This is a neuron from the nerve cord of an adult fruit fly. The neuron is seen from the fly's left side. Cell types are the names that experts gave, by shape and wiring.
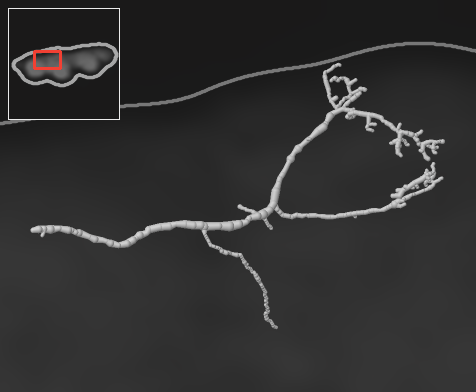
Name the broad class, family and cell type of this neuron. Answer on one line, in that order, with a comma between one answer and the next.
sensory neuron entering the nerve cord, class mechanosensory proprioceptive, SNpp38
